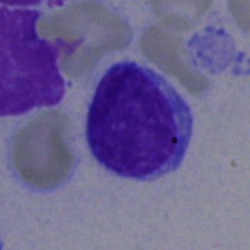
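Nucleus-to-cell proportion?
Nucleus fills most of the cell; thin blue cytoplasmic rim, widest on the right.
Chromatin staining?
Dark purple throughout.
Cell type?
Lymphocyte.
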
